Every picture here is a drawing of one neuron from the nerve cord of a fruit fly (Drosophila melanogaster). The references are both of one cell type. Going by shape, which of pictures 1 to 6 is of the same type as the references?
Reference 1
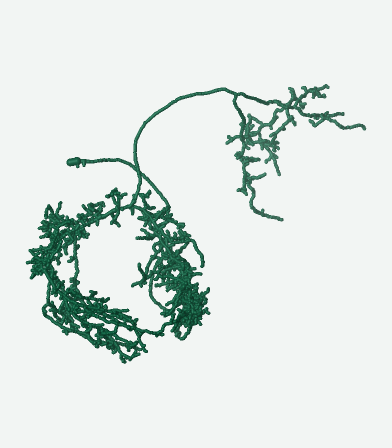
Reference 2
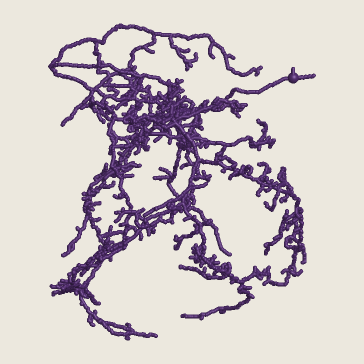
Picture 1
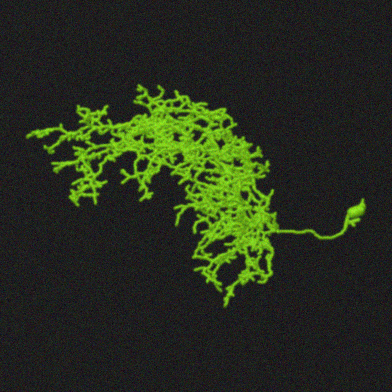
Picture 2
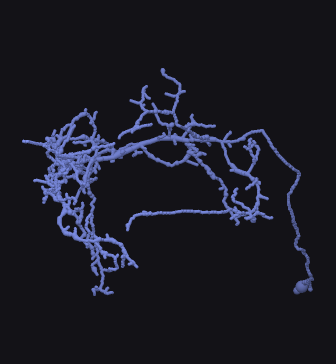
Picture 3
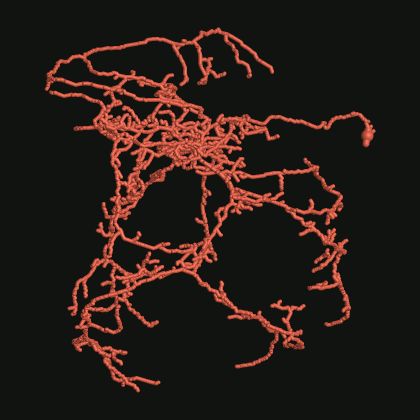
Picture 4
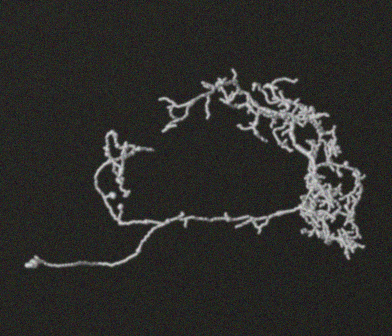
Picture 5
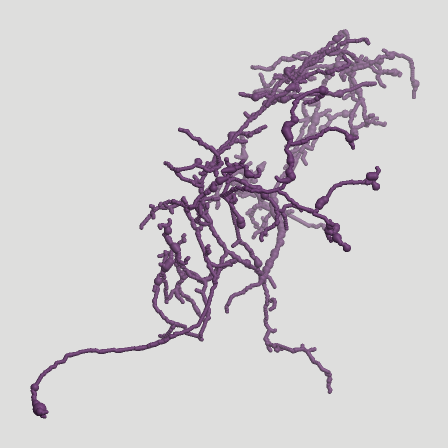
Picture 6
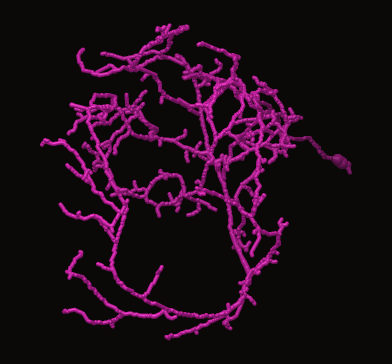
3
